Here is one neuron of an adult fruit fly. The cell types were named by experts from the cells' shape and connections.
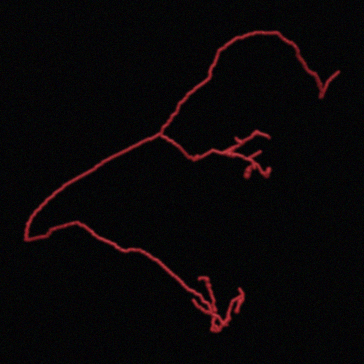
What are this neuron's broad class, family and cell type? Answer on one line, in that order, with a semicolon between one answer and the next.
sensory neuron entering the brain; class olfactory; ORN_VM5v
